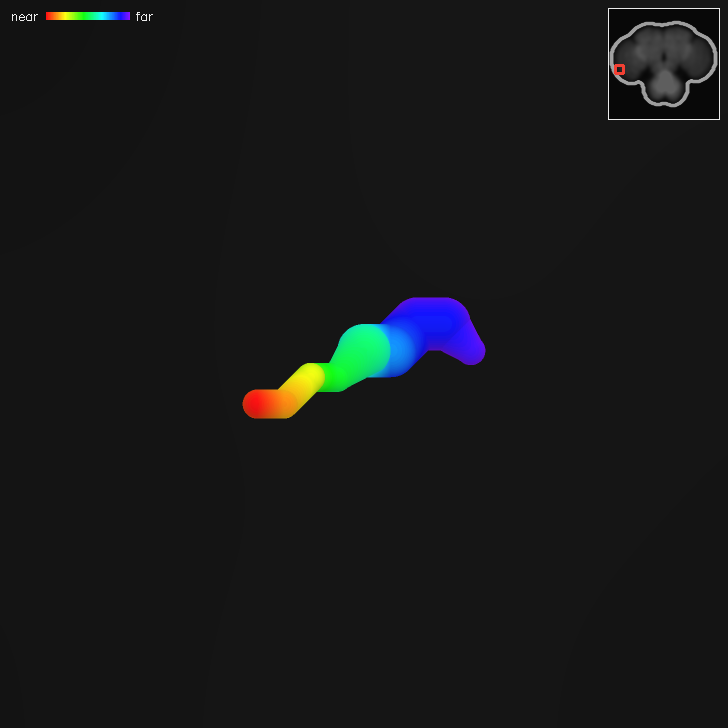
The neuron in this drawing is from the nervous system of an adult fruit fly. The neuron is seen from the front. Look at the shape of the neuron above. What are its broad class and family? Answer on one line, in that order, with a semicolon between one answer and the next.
photoreceptor or other optic-lobe sensory neuron; class visual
